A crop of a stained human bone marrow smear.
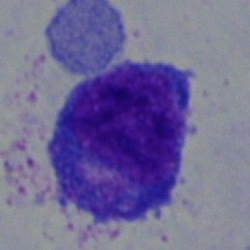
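Promyelocyte, the central cell of the smear. Its outline is irregular rather than a smooth circle. Dense staining throughout the cell means the nucleus cannot be clearly told apart from the cytoplasm. A paler, less densely stained patch lies in the lower part. A pale lilac body without a nucleus touches the upper left edge.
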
